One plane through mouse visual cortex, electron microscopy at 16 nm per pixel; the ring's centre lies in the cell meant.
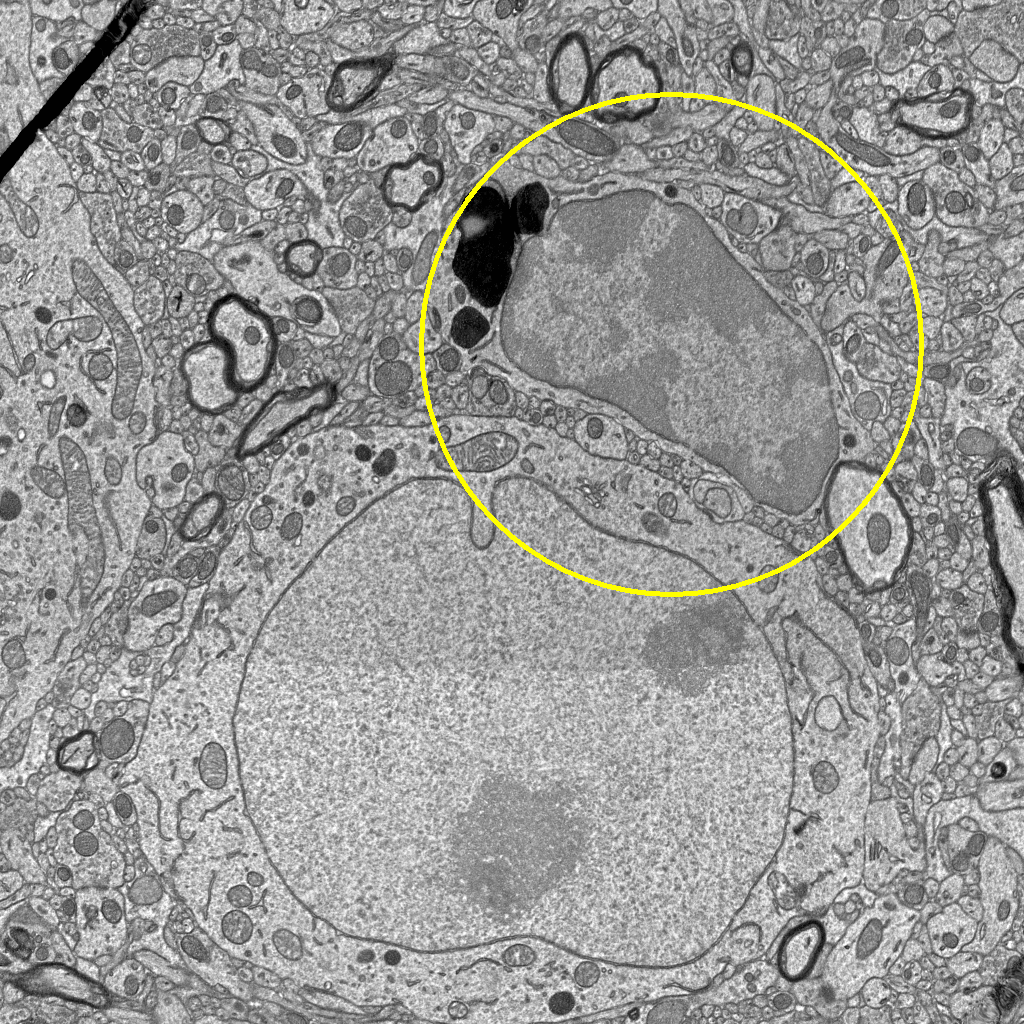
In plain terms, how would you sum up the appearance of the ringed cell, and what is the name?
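Inside the ring lies the whole outline of an elongated oval nucleus, its long axis running from upper left to lower right. The nuclear envelope is smooth, with no deep folds or clefts. No distinct nucleolus can be seen within it. This ringed cell is a microglial cell.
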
